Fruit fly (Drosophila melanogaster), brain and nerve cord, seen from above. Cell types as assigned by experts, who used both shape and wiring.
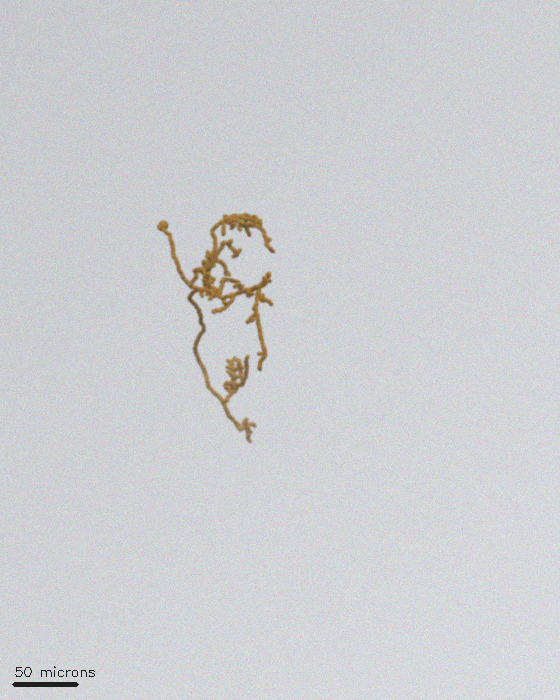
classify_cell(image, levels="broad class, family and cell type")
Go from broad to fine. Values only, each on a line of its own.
central-brain intrinsic neuron
hemilineage CREa2_ventral
CRE014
